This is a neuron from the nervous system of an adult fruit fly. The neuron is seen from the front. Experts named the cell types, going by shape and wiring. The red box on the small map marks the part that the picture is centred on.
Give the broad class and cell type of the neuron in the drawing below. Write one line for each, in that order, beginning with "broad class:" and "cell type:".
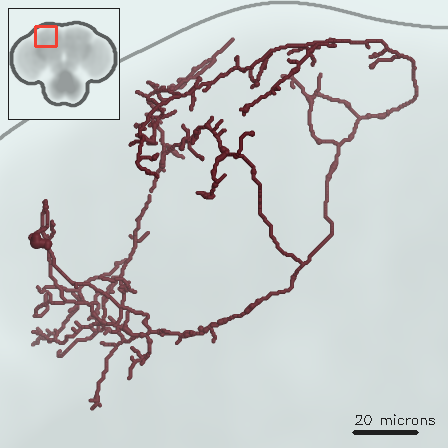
broad class: central-brain intrinsic neuron
cell type: SLP126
